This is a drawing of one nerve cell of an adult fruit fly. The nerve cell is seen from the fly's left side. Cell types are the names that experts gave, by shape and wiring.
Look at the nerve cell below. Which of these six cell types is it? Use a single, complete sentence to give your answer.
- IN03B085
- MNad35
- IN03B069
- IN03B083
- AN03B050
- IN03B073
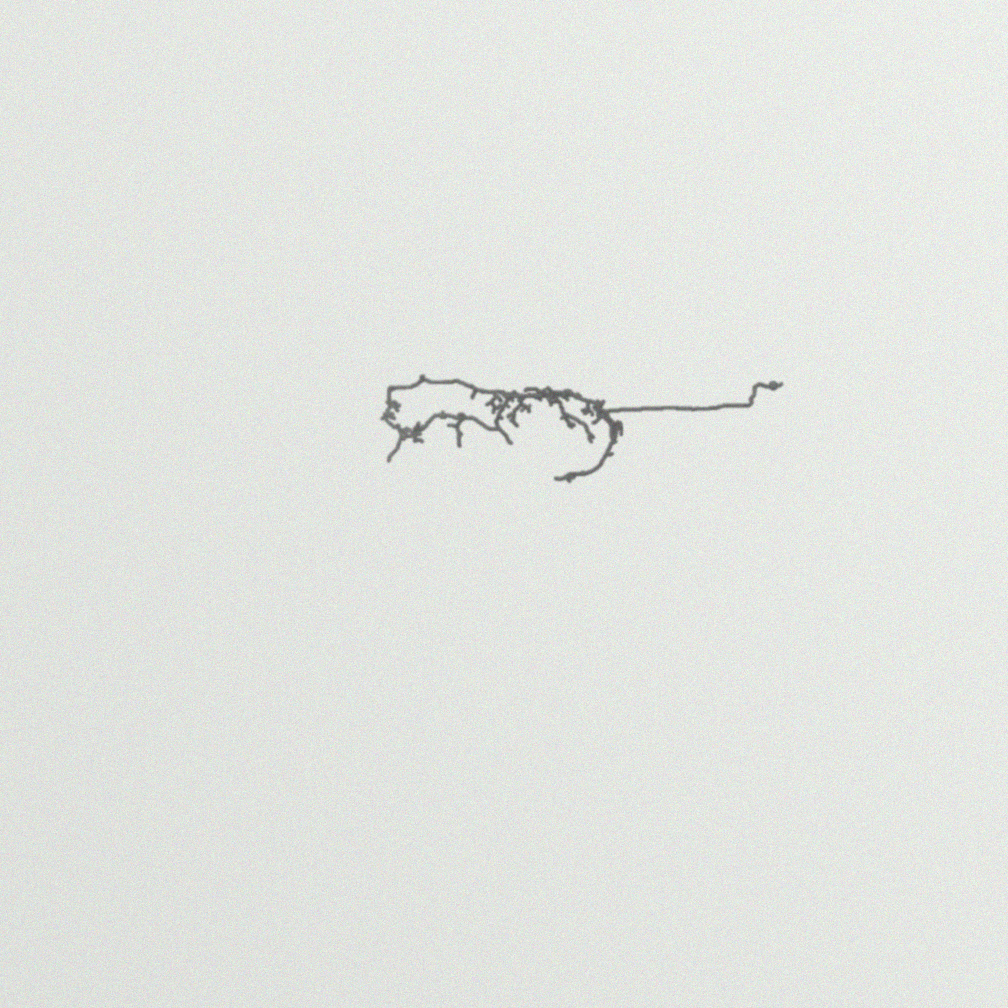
The neuron belongs to cell type IN03B083.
